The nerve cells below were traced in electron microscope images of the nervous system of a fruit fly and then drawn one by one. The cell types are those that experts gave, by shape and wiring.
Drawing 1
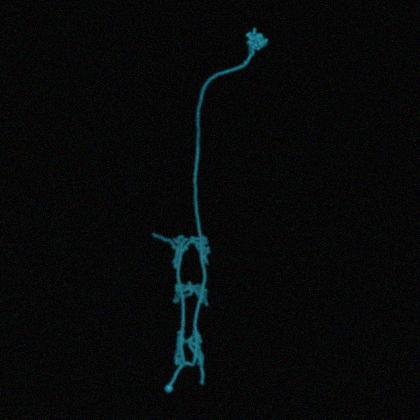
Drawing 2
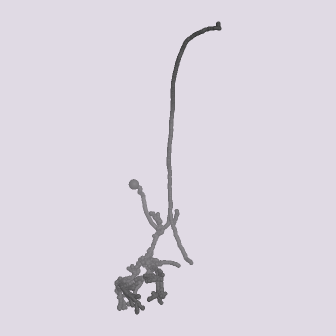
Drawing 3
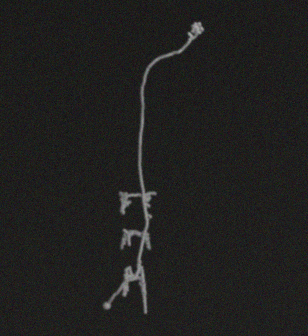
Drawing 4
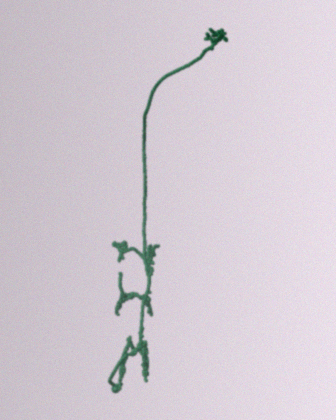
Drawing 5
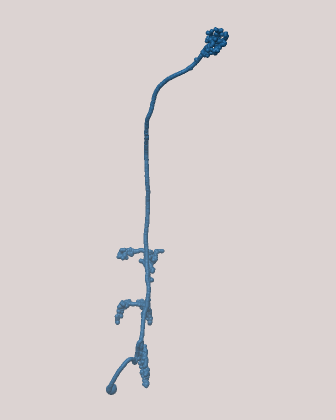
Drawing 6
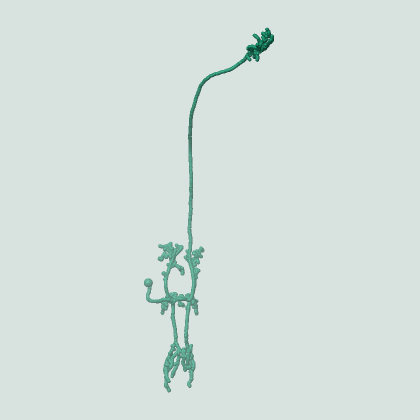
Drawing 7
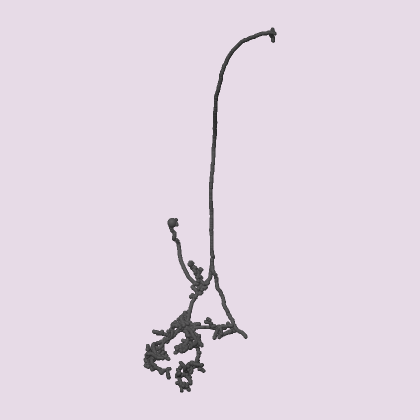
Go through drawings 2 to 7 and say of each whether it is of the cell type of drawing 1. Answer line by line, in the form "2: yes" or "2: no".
2: no
3: yes
4: yes
5: yes
6: yes
7: no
